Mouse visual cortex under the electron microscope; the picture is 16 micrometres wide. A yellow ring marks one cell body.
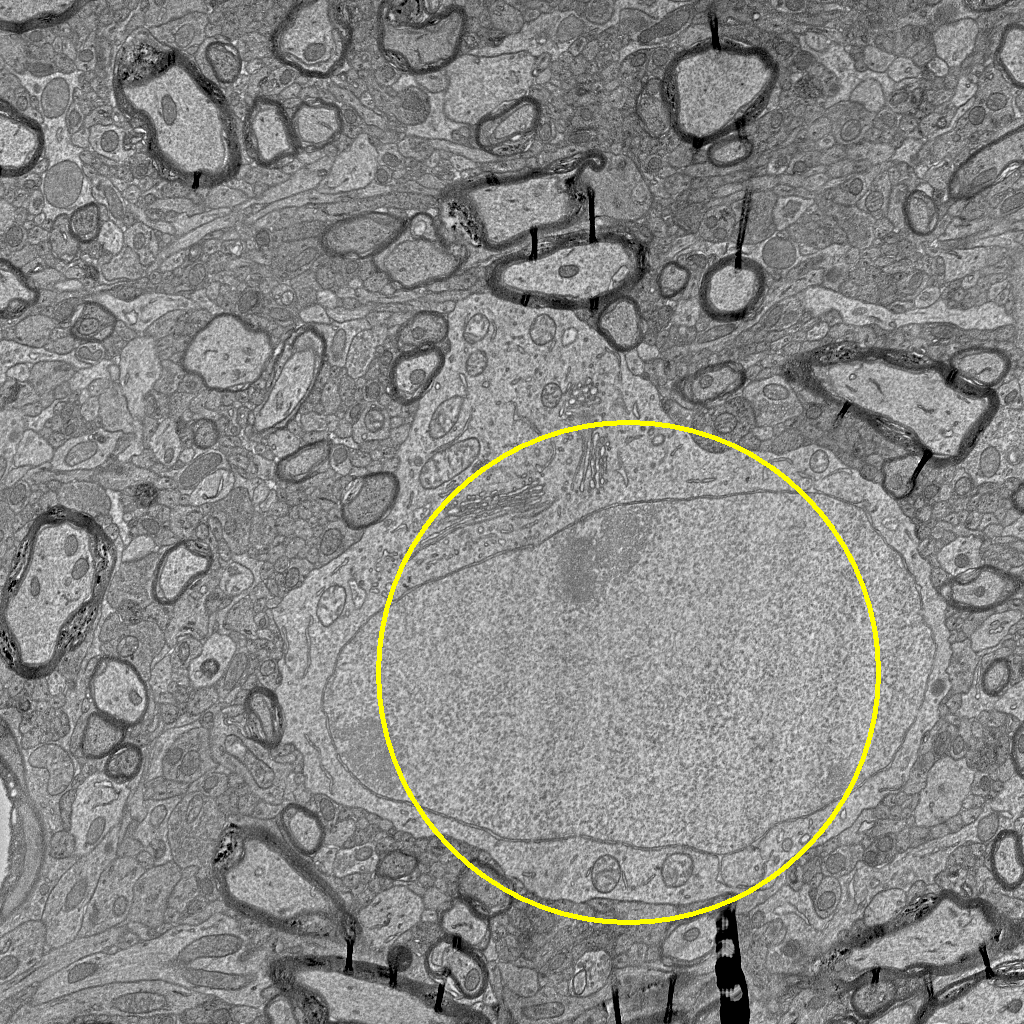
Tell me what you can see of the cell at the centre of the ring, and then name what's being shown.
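First, the nucleus: a large oval, wider side to side than top to bottom, seen whole. Second, its envelope: smooth, without deep infoldings. Third, the chromatin: pale, finely granular, evenly spread, with no dense clumps lining the envelope. Result: an excitatory neuron.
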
